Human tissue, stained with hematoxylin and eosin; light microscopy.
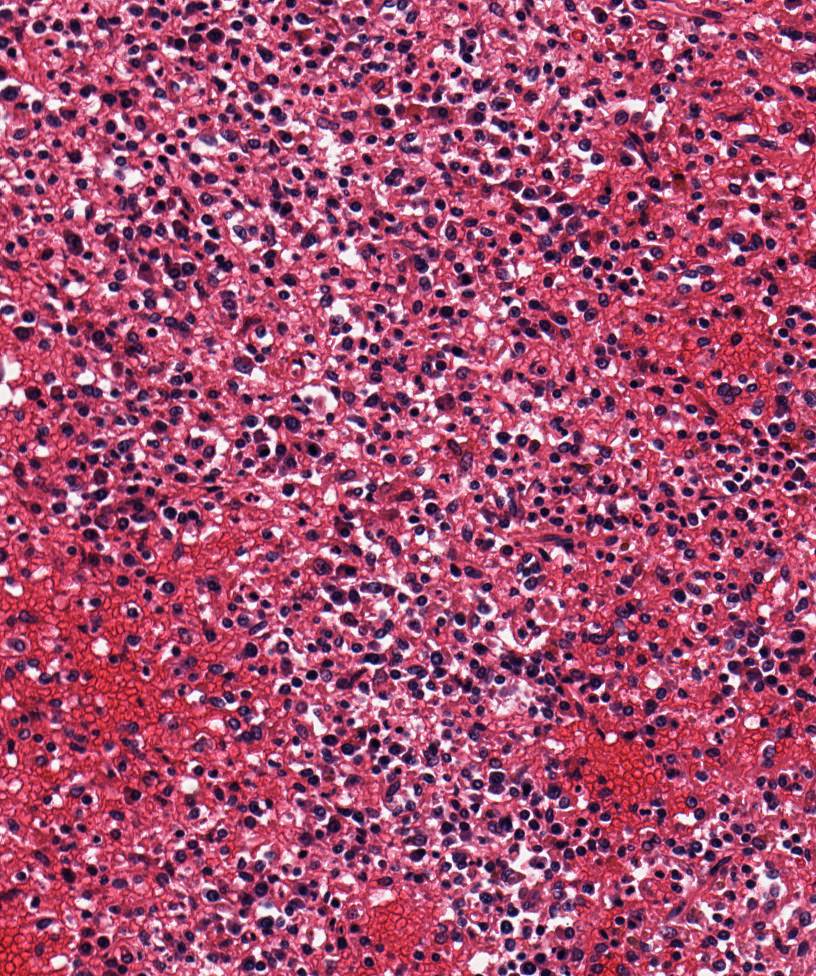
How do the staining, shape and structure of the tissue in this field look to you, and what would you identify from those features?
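Cells lie in a diffuse sheet without glands, follicles or other organised units, and there is no epithelium. Most nucleated cells are small, with round, dark nuclei and scant cytoplasm. Dense confluent pools of red blood cells stand out at the lower left and lower right. The tissue is spleen.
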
